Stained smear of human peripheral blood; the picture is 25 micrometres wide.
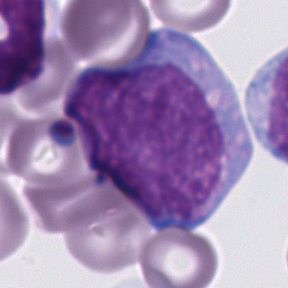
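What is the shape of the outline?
Angular, with fairly straight edges meeting at corners.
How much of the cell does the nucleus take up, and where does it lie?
Most of the cell; it sits toward the lower left, leaving the widest band of cytoplasm at the upper right.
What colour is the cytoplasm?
Pale blue.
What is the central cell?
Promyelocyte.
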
